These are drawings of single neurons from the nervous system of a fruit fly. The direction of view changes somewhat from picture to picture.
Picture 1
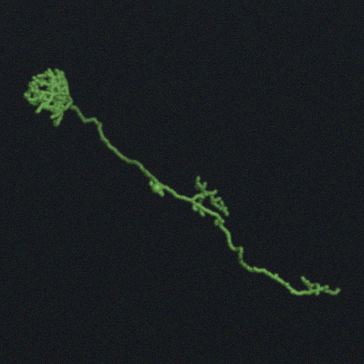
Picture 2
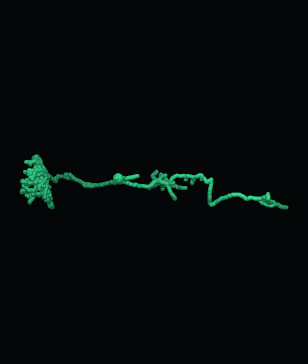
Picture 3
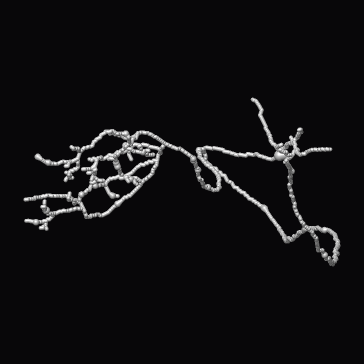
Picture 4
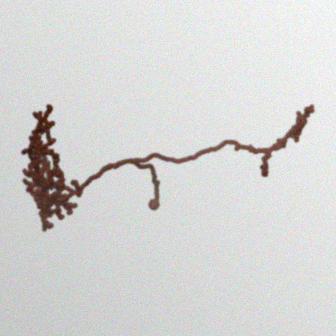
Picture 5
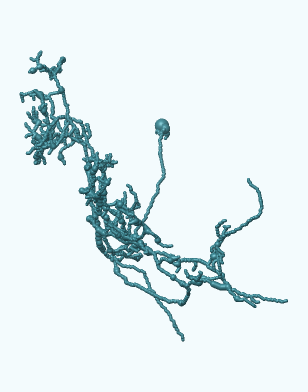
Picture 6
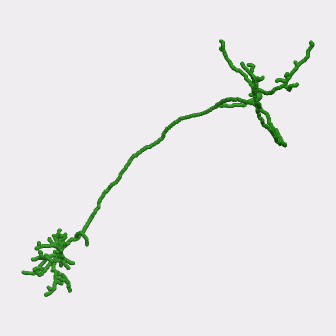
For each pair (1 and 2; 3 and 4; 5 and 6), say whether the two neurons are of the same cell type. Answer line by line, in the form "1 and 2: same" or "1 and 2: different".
1 and 2: same
3 and 4: different
5 and 6: different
